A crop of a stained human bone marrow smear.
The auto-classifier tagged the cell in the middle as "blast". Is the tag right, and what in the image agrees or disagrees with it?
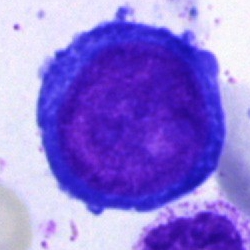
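Going through the cell point by point: its outline is nearly round, with a slightly bumpy edge. A narrow rim of deep blue cytoplasm encloses the nucleus, and that cytoplasm holds no granules. Part of a second nucleated cell, carrying purple granules, lies at the lower right edge.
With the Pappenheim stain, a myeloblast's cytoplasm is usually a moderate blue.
The deep blue here goes beyond that, which counts against the name blast.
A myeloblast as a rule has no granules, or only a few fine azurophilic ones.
So the granule-free cytoplasm is no argument against blast and does not decide between the names. With only the cytoplasm colour deciding, and that against blast, the cell is a proerythroblast.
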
